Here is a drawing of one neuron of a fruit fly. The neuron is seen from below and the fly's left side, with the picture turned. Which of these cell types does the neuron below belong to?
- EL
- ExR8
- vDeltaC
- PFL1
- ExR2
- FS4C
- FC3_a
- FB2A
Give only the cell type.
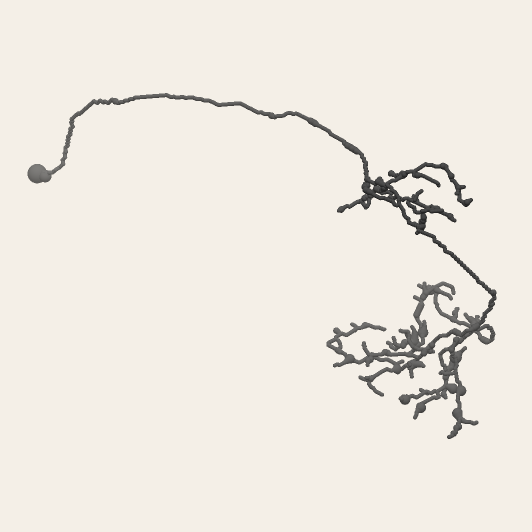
vDeltaC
